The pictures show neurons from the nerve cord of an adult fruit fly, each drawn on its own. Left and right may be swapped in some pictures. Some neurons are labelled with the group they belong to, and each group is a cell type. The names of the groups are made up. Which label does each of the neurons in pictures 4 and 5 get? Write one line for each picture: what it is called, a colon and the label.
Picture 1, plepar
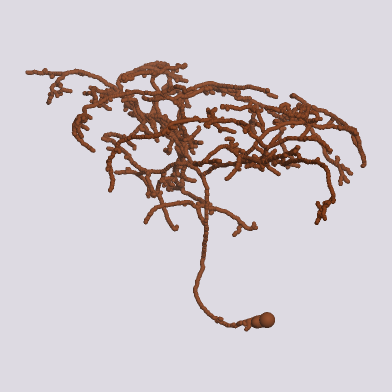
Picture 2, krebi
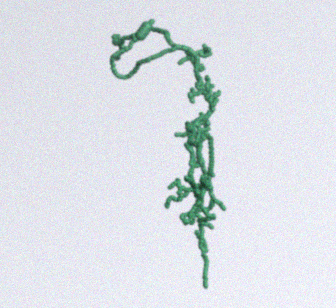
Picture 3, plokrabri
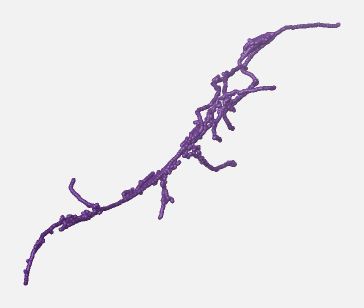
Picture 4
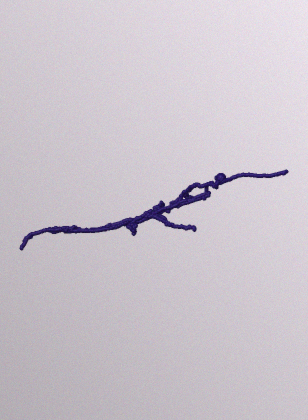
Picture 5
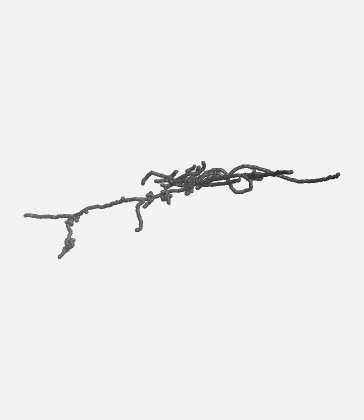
4: plokrabri
5: krebi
